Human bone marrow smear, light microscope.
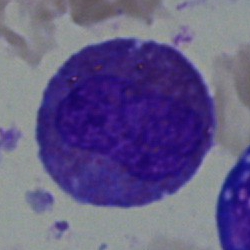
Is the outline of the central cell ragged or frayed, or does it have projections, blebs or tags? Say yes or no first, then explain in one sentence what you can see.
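No. The cell outline is round and smooth, with no surface projections.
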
